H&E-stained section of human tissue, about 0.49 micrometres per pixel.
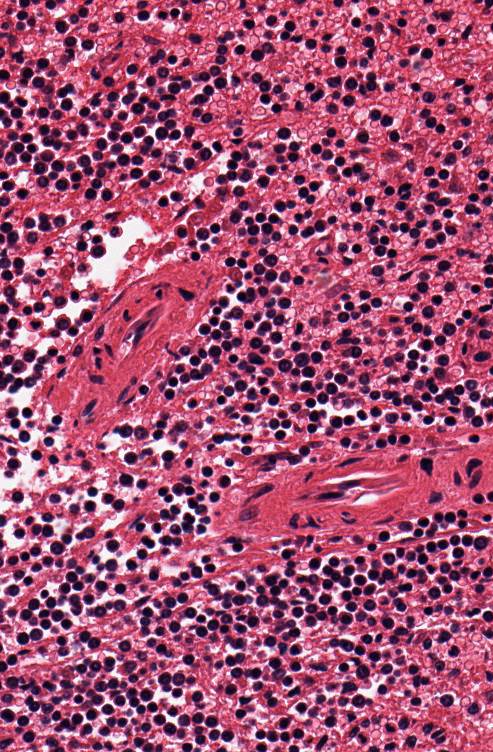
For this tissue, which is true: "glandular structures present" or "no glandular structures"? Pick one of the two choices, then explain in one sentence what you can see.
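No glandular structures. No epithelium or glands are present anywhere in the field.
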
